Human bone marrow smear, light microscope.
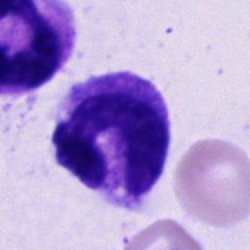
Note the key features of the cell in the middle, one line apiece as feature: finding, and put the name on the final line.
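Nuclear shape: thick curved band, a horseshoe opening toward the bottom
Nucleoli: none seen
Cytoplasm: pale, with fine, faint pinkish-purple granules
Surface: no projections
Cell type: band neutrophil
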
